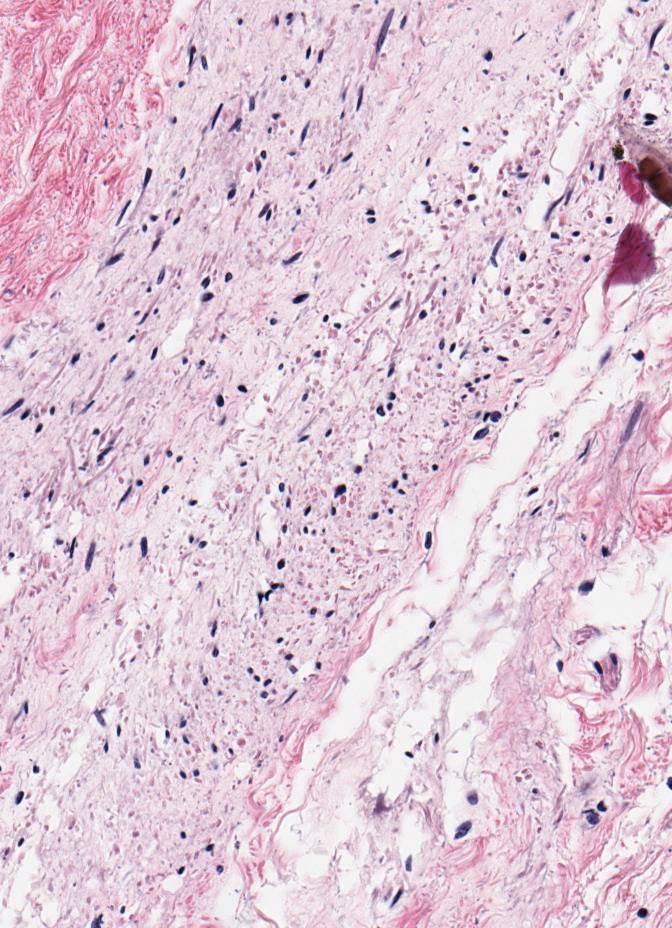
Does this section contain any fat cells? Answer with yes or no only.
No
